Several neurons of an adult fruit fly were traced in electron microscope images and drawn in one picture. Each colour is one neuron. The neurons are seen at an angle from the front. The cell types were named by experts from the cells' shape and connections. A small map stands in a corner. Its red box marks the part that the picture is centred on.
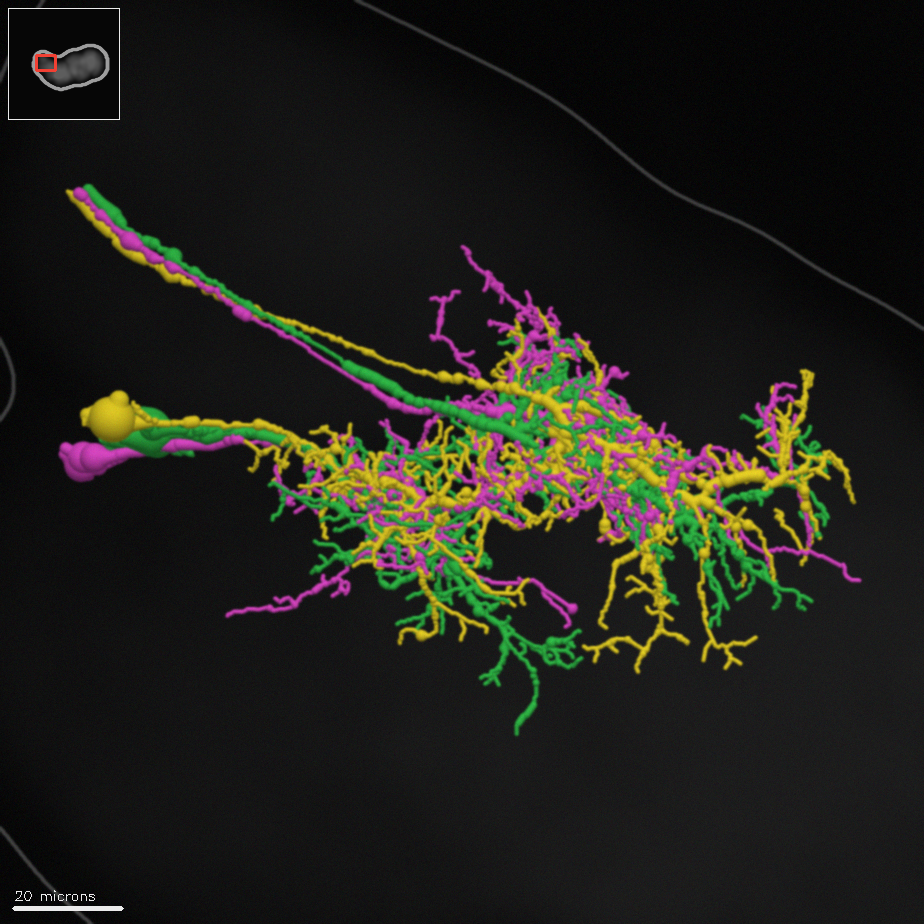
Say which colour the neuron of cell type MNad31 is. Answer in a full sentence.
The colour is magenta.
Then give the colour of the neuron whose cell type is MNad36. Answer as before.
The colour is green.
